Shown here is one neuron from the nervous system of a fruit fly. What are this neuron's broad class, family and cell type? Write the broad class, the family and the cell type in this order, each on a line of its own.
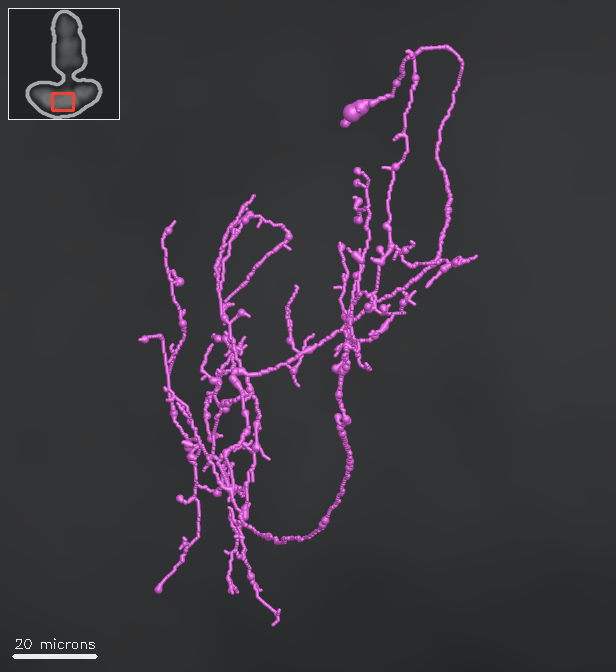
central-brain intrinsic neuron
hemilineage SMPpv1
SMP482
